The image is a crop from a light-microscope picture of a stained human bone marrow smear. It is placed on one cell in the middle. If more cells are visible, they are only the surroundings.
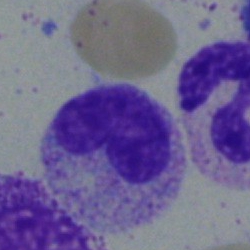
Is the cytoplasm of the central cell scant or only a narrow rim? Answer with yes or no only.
No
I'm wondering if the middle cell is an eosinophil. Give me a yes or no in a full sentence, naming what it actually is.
No, the cell centered in the crop is a band neutrophil, not an eosinophil.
